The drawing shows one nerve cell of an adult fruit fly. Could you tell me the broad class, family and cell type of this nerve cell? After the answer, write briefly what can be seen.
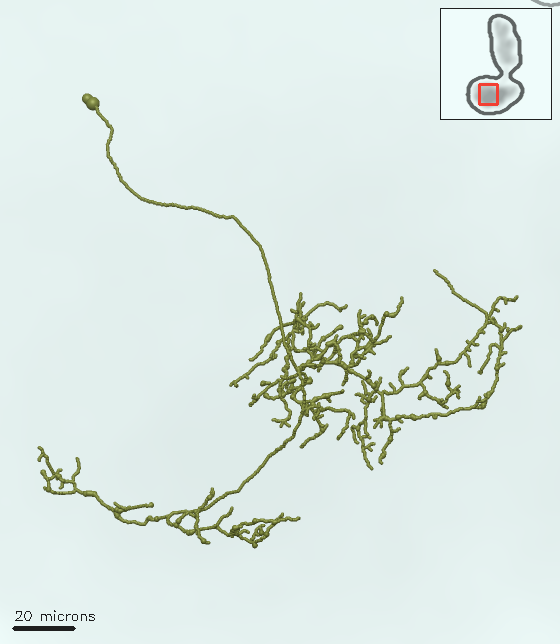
This is a central-brain intrinsic neuron. The family is hemilineage VLPp1. The cell type is CB2086. The cell body can be seen at the upper left of the picture. From left to right in the picture it spans about 160 microns. The picture shows dozens of branch ends.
